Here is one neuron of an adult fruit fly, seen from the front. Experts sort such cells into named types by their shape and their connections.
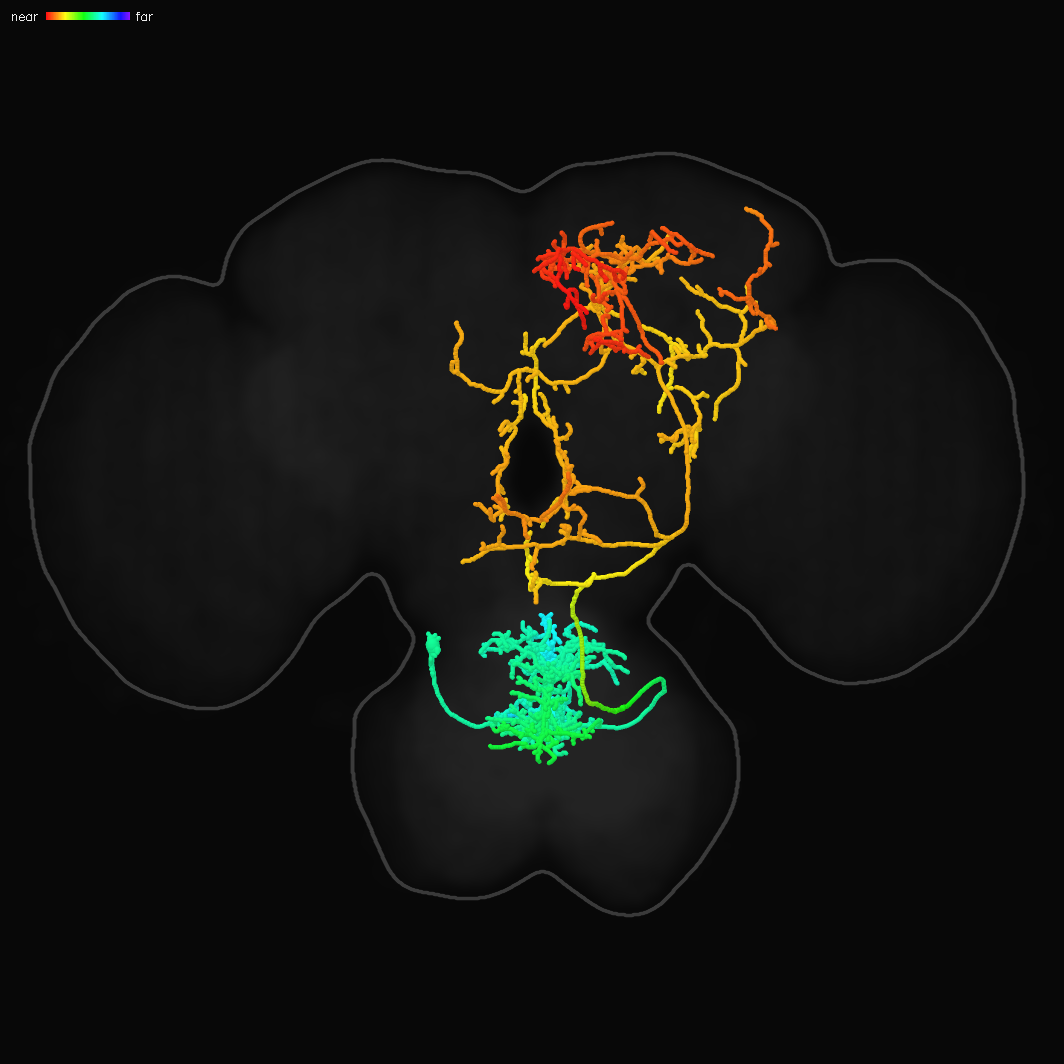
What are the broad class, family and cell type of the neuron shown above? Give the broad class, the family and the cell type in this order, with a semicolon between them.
ascending neuron; hemilineage 19B; AN19B019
